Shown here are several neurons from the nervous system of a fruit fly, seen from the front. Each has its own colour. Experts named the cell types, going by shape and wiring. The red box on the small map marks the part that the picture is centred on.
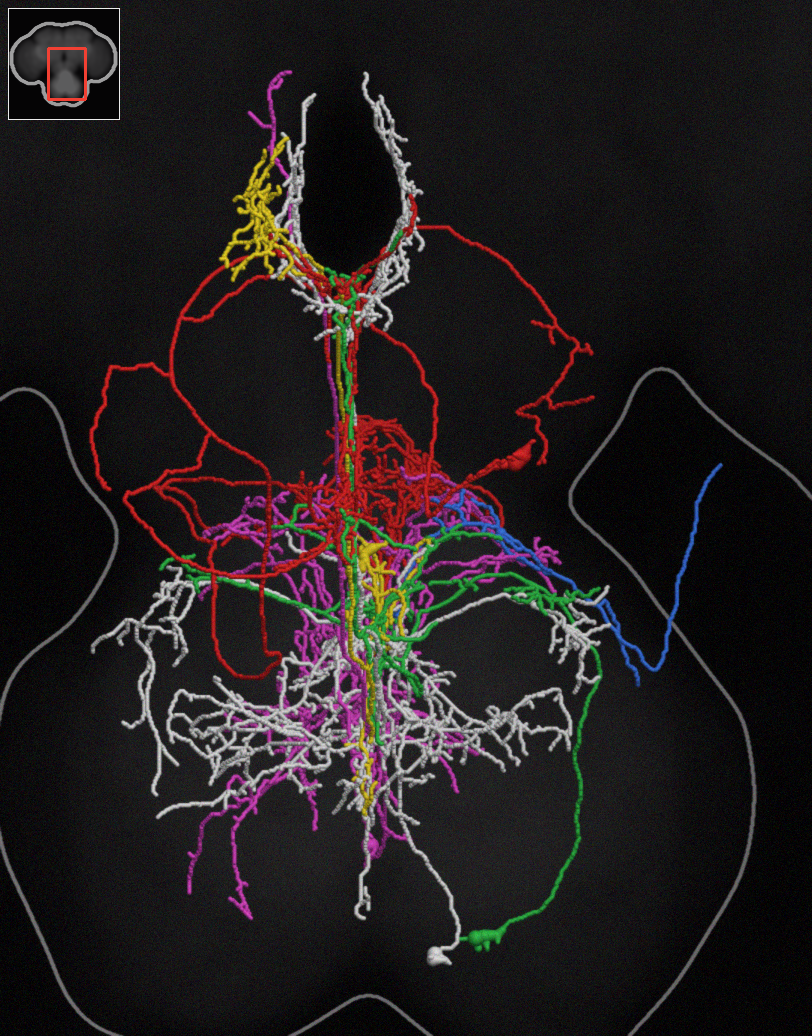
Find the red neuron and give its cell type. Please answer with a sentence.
The cell type is DNge172.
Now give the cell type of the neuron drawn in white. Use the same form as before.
The cell type is AN27X016.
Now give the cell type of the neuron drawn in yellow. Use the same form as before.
The cell type is ANXXX338.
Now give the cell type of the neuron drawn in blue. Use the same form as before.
The cell type is SNpp23.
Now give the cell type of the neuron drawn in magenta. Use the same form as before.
The cell type is AN27X019.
